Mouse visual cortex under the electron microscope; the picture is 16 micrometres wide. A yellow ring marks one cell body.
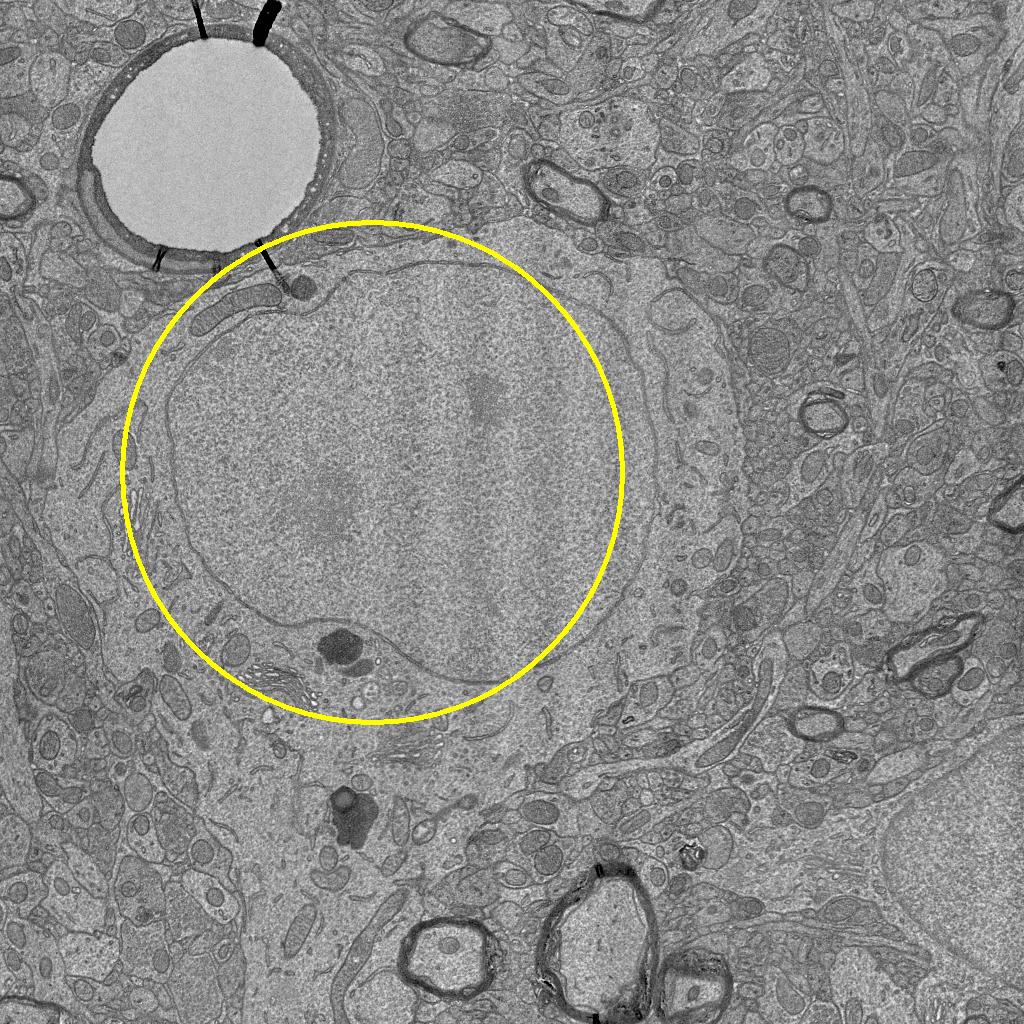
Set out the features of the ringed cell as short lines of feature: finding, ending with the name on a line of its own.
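Nucleus: large, rounded, filling most of the ring
Nuclear envelope: smooth, no deep folds
Golgi stack: in cytoplasm below and left of nucleus
Mitochondrion: elongated, in cytoplasm at upper left of nucleus
Cell type: excitatory neuron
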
